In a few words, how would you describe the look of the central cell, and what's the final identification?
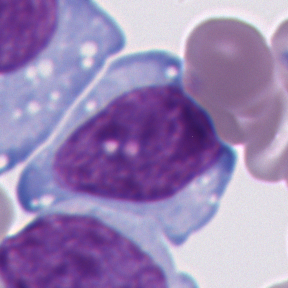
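The chromatin is finely stippled and evenly distributed, with no coarse dark clumps. Near the middle of the nucleus, two small pale spots lie side by side. The cytoplasm is pale blue, with a few small clear vacuoles scattered through it. The cell is a myeloblast.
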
